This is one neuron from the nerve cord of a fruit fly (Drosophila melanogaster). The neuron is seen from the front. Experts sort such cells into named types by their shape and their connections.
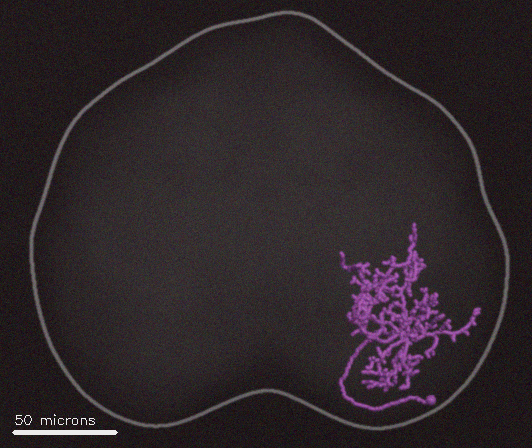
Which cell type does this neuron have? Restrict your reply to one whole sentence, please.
This particular neuron has the cell type IN20A.22A016.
